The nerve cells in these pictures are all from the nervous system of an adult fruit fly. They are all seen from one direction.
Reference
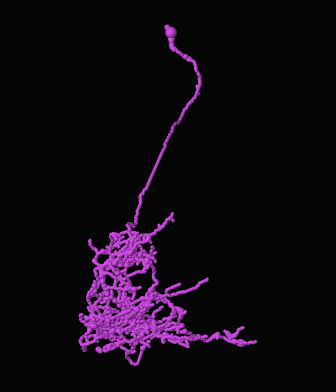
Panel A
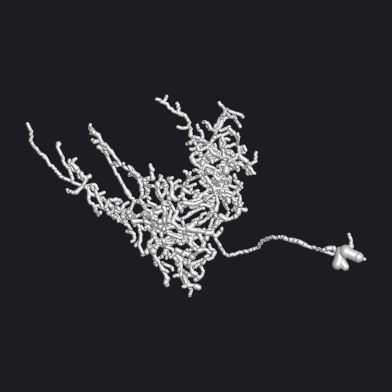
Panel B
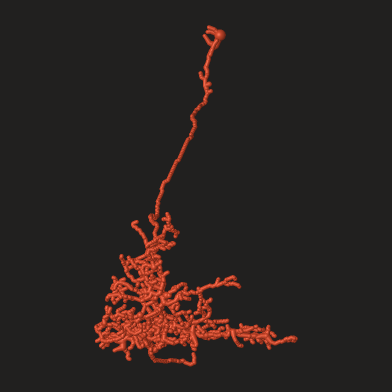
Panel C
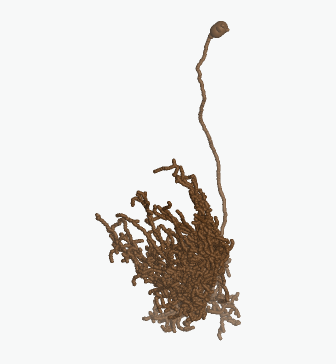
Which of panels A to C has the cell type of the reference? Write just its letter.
B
